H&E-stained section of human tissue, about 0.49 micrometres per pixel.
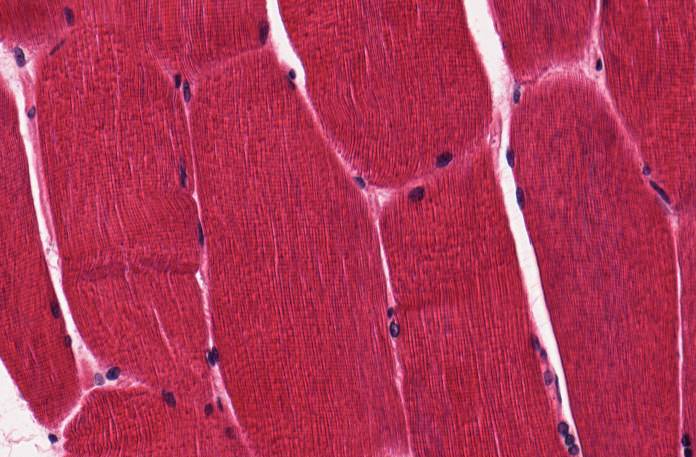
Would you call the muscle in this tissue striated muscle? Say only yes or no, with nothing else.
Yes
